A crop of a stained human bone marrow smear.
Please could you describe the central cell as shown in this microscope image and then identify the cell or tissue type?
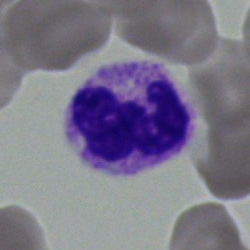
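Let me see: the chromatin is dark purple and coarsely clumped, and I can't make out any nucleoli. The band of cytoplasm is widest above the nucleus, with fine purple granules scattered through it. This is a segmented neutrophil.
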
